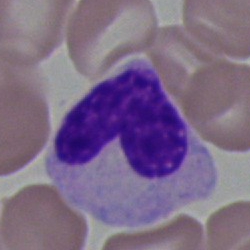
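Band neutrophil, central cell of a stained bone marrow smear. Its outline is smooth and roughly rounded, and its pale grey-blue cytoplasm lies mostly below the nucleus, with no distinct granules seen.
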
